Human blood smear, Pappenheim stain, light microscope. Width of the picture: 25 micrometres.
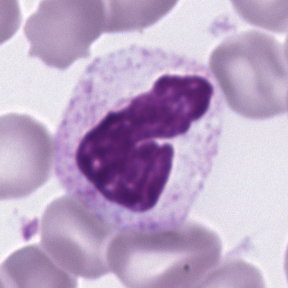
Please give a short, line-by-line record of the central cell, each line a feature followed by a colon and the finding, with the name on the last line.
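Shape: roughly round, smooth outline
Nucleus: folded, bean-like, deep notch
Notch: opens toward right side
Chromatin: dark purple, fairly dense, faint lighter mottling
Identity: band neutrophil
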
